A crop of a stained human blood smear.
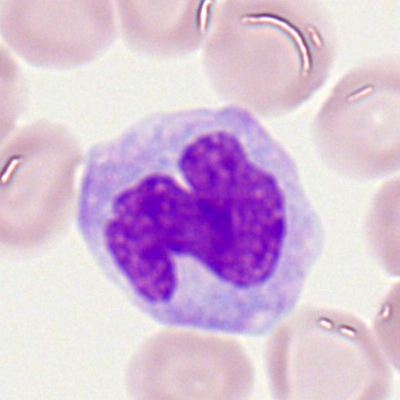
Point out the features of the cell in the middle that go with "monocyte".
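Take the nucleus: it is folded, with a deep notch cutting into it from the upper side.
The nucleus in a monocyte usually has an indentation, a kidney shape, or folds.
So the folded, notched nucleus goes with a monocyte. The cytoplasm here is abundant and pale grey-blue.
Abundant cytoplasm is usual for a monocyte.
That agrees as well. The chromatin looks lacy, with many small paler spaces between darker strands. And the cytoplasm has a fine, dusty texture without coarse granules.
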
